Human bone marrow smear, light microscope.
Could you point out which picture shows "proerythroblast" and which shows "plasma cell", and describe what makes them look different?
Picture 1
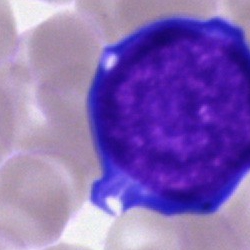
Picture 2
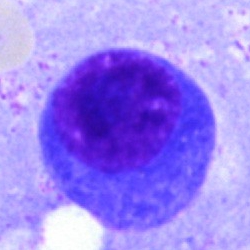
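The first picture shows the proerythroblast, the second the plasma cell; both have deep blue cytoplasm, intensely so in the first. Look at the chromatin: purple and granular with scattered small paler patches in the first, dark purple and dense in the second. The plasma cell's nucleus sits off-centre toward the top, with the widest rim of cytoplasm below it. The proerythroblast has a small clear white spot in the cytoplasm at its upper left edge, and a blunt cytoplasmic projection bulging out at the lower left.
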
